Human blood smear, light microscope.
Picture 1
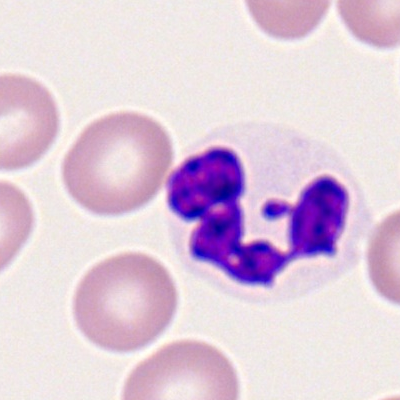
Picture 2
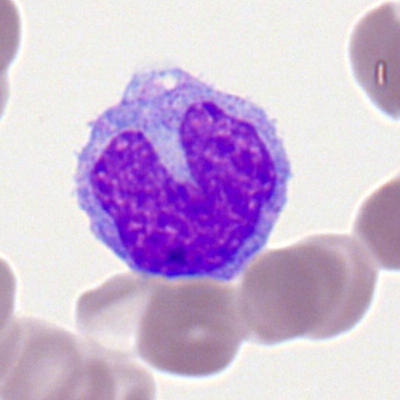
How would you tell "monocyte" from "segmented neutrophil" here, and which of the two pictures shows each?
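The first picture shows a segmented neutrophil; the second shows a monocyte. In the segmented neutrophil the nucleus is divided into separate lobes joined by narrow parts, whereas in the monocyte a deep notch entering from the top folds the nucleus into a kidney or horseshoe shape.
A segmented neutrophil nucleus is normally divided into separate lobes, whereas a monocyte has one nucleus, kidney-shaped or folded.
The monocyte cytoplasm is pale grey-blue, with a fine dusty texture and no coarse dark granules.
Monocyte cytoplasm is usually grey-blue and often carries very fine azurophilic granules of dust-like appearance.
The segmented neutrophil cytoplasm shows neither large orange-red granules nor vacuoles, while the monocyte has a single small clear spot at the top edge of the cell. The segmented neutrophil has dark purple, coarsely clumped chromatin and no visible nucleoli.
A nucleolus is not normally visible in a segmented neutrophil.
Its outline is round and smooth; the monocyte outline is slightly irregular, with a finely frayed edge, and red cells press against its lower edge.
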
